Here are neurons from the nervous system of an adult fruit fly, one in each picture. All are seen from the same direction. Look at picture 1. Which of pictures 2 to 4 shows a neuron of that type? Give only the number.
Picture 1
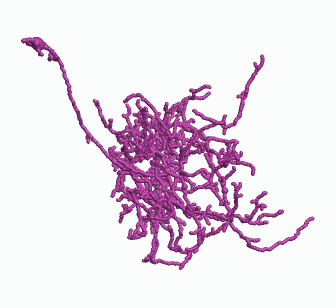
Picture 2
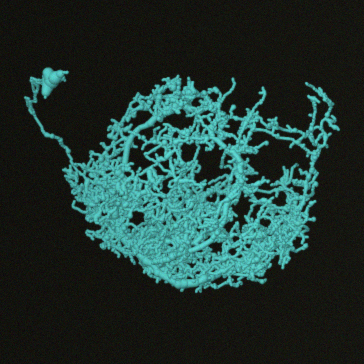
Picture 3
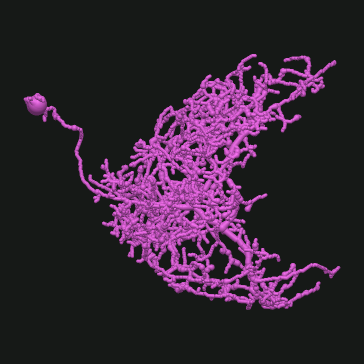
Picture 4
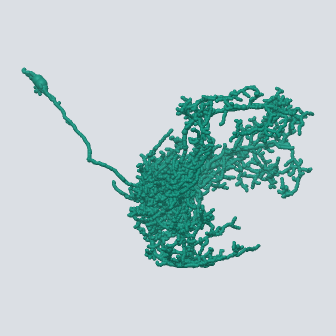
3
